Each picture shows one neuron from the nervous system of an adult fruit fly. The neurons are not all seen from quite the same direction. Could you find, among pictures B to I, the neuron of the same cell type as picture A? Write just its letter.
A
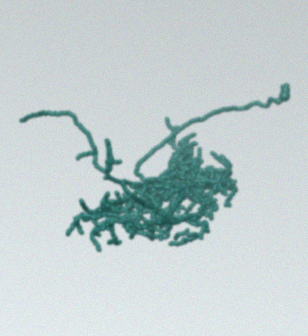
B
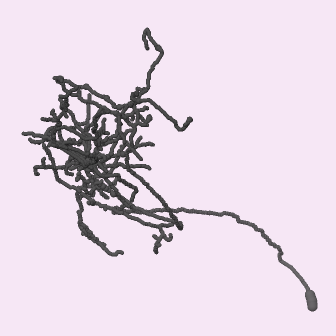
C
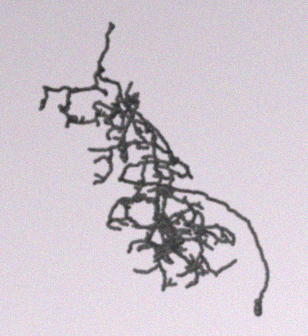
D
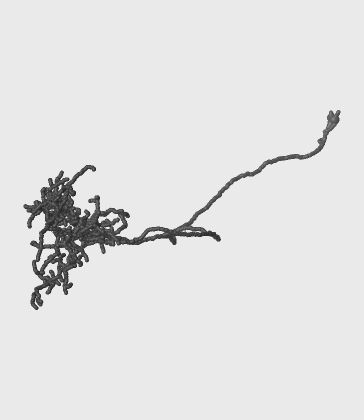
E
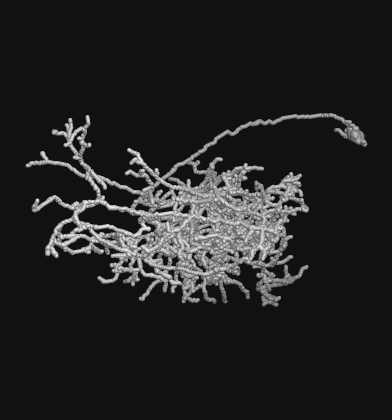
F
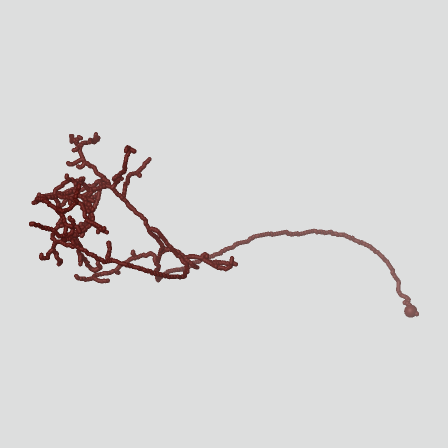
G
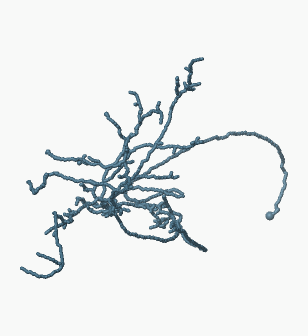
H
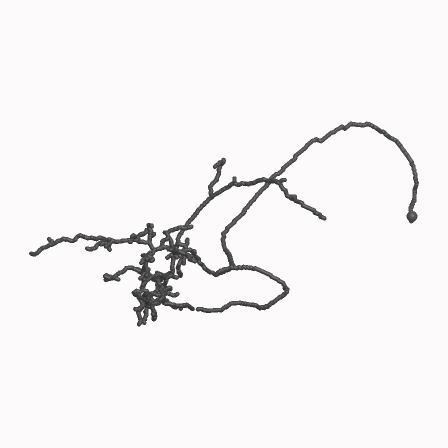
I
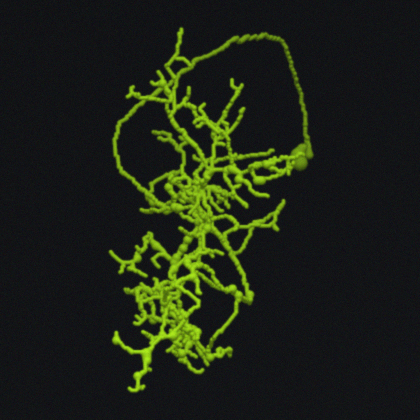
E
